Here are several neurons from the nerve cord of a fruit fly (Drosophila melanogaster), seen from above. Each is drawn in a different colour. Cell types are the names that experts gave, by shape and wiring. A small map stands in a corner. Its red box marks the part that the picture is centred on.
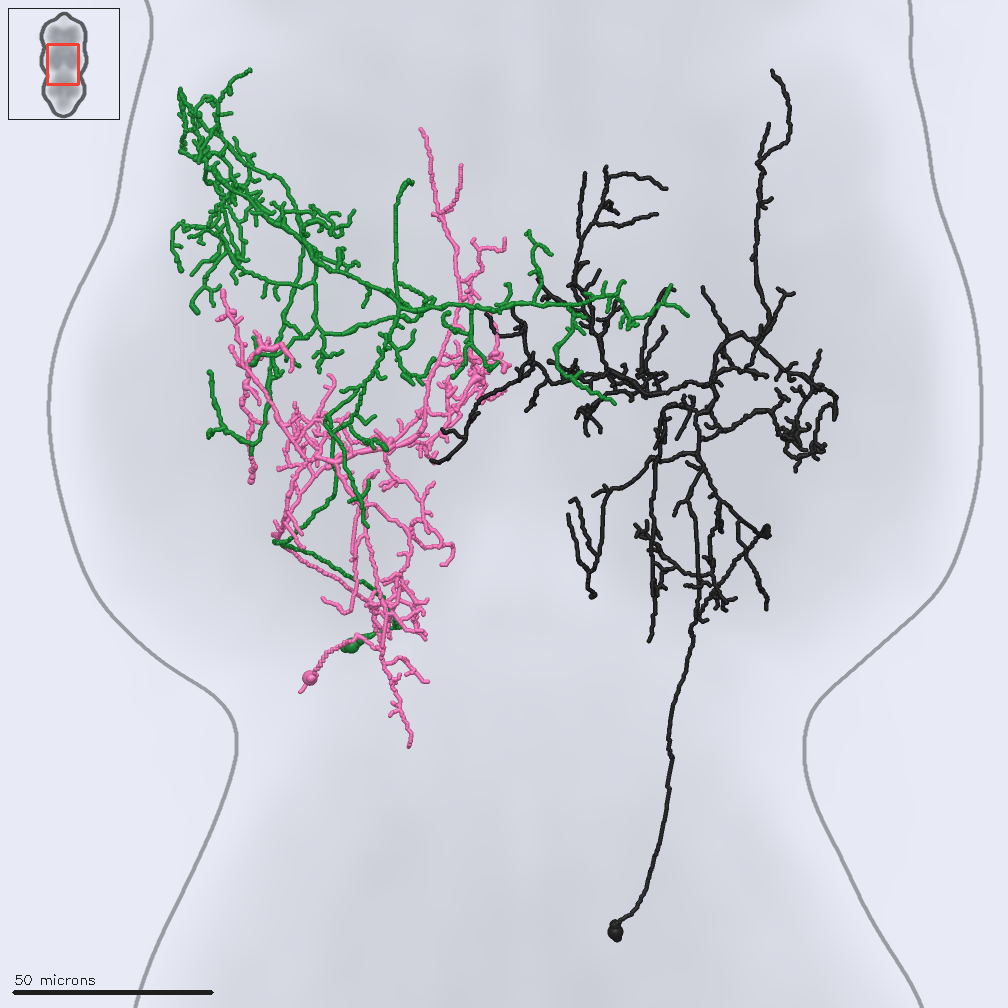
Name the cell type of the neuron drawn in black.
IN03B069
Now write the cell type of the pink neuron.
IN03B074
